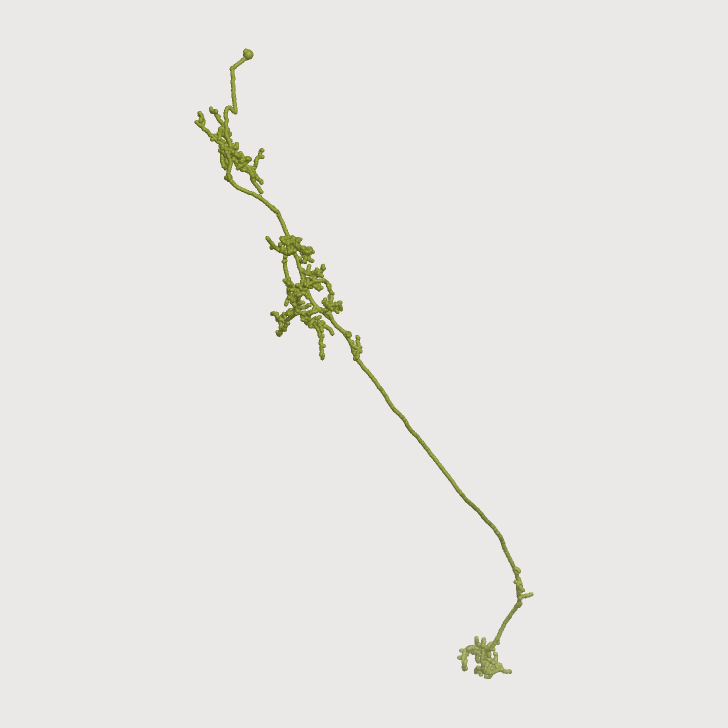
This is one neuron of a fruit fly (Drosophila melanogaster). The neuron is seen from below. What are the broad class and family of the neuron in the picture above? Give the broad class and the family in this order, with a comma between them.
ascending neuron, hemilineage 09B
